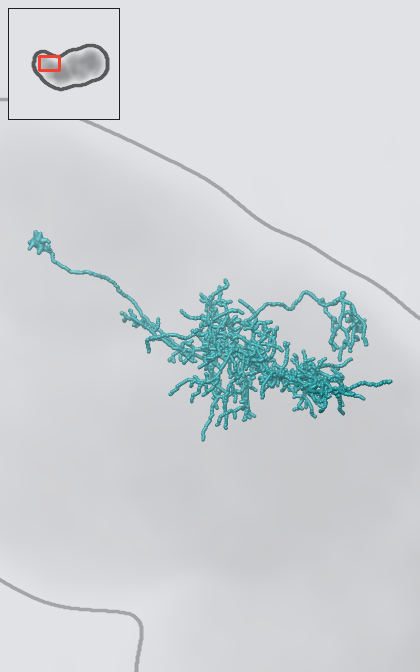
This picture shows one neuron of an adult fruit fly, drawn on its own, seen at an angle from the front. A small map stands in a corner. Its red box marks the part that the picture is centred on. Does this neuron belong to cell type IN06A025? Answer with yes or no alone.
yes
